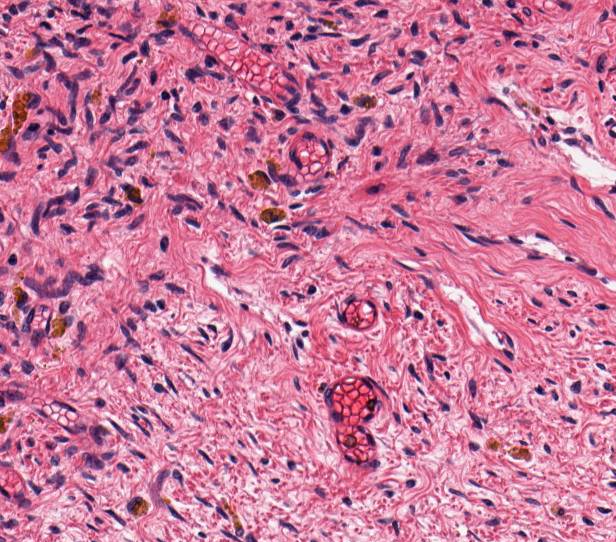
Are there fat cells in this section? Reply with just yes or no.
No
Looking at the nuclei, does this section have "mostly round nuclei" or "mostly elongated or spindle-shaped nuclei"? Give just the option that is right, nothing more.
Mostly elongated or spindle-shaped nuclei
